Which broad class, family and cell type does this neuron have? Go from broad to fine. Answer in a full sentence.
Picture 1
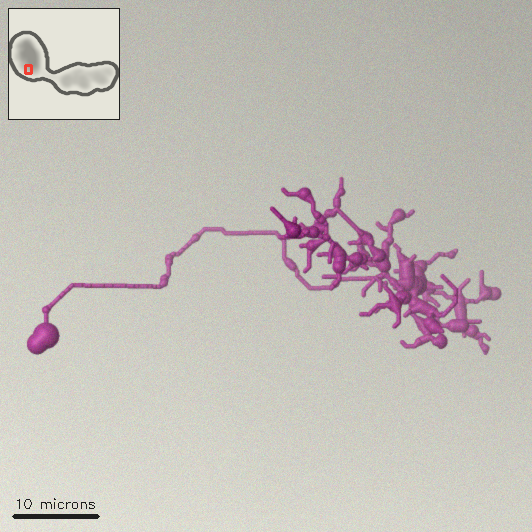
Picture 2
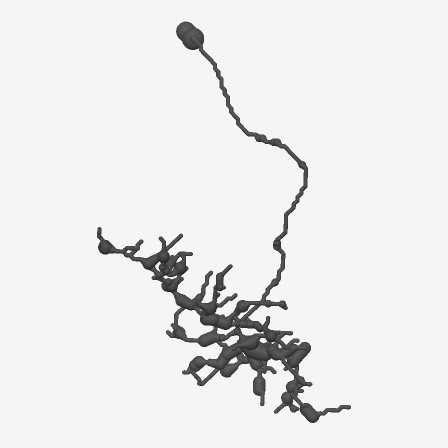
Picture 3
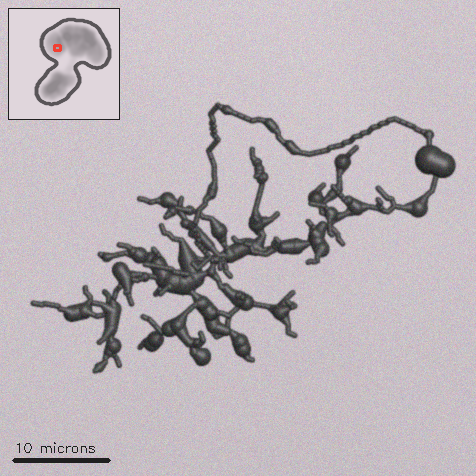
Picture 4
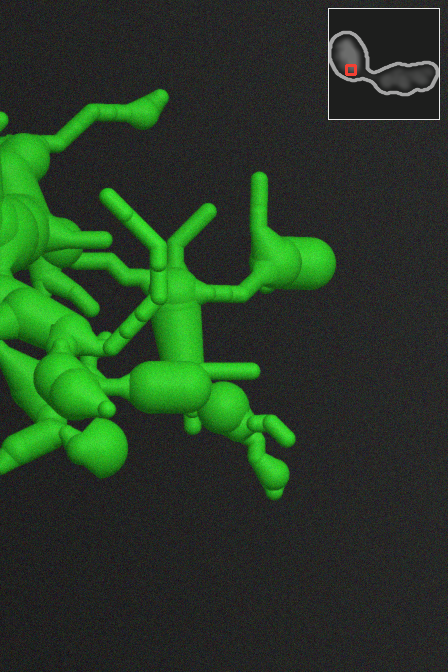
An optic-lobe intrinsic neuron of the Dm family, type Dm15.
